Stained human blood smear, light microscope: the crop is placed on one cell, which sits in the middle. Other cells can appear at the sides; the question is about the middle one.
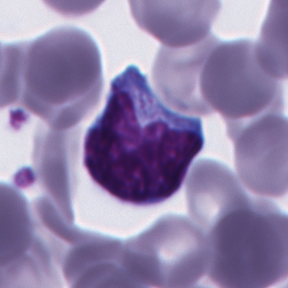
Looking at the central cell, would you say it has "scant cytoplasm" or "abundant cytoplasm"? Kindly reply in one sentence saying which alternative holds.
What surrounds the nucleus is a narrow rim of cytoplasm.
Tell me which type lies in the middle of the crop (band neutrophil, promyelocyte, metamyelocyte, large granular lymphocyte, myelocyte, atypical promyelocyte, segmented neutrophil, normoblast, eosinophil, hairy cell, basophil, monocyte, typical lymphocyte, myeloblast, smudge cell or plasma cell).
typical lymphocyte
